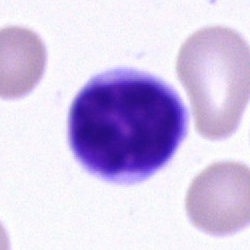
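Lymphocyte, stained bone marrow smear. The cell has a round, smooth outline. Only a very thin, pale blue rim of cytoplasm is visible around the nucleus. Its chromatin is dense, dark purple and coarsely clumped.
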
